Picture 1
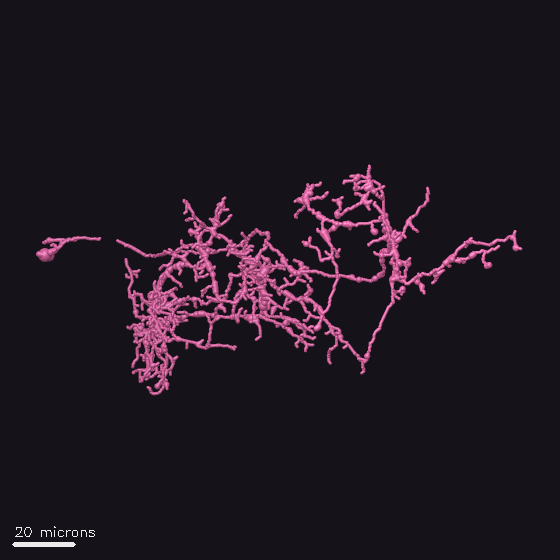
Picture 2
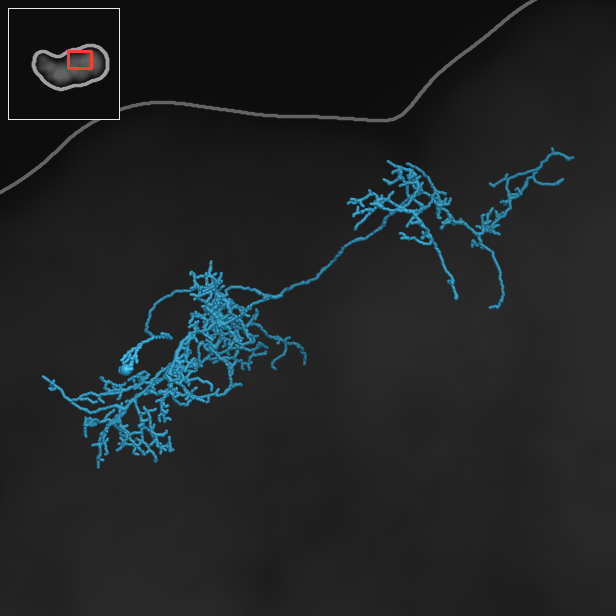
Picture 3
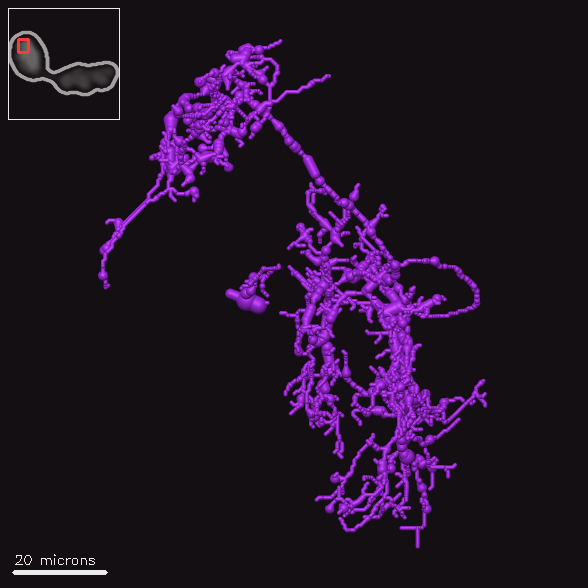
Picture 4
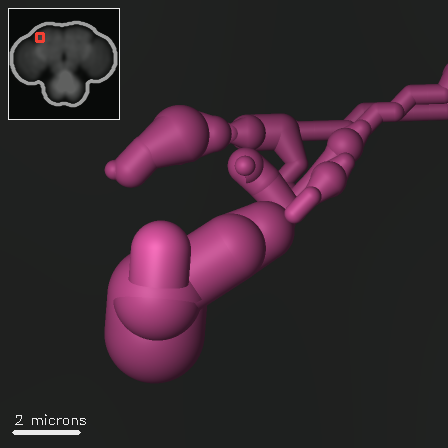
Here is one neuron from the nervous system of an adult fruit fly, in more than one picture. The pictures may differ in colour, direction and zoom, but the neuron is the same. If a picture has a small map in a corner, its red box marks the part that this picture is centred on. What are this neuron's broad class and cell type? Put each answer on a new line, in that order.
central-brain intrinsic neuron
SMP028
